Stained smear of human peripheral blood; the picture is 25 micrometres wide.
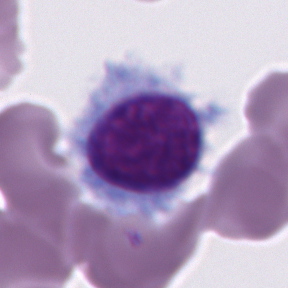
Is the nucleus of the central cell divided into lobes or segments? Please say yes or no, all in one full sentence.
No, there is a single compact nucleus in this cell, round, oval or kidney-shaped.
